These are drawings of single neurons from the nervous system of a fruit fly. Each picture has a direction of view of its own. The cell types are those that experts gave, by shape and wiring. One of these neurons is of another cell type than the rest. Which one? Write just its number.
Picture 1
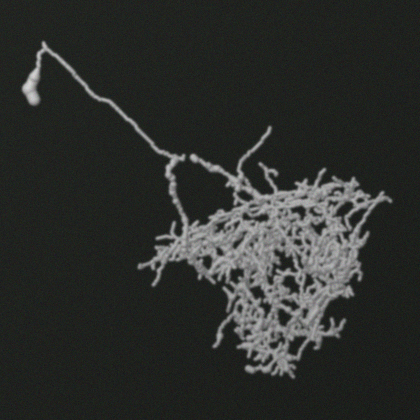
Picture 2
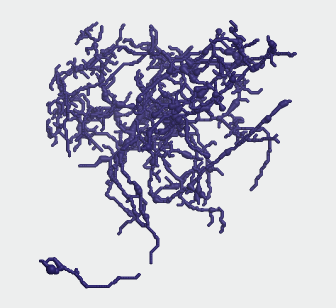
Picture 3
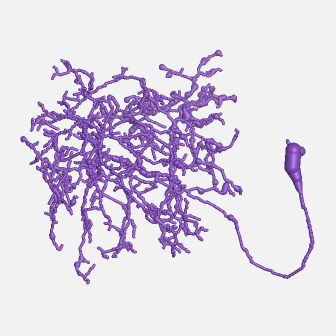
1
